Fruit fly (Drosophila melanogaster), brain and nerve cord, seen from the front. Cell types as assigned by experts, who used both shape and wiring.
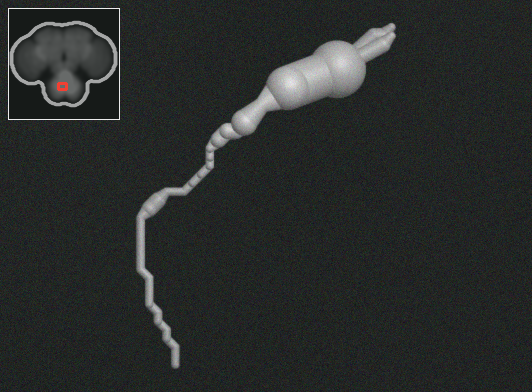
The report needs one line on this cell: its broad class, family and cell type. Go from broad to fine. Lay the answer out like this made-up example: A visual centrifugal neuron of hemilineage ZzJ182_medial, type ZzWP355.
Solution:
A nerve-cord intrinsic neuron of hemilineage 01A, type IN01A063_c.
